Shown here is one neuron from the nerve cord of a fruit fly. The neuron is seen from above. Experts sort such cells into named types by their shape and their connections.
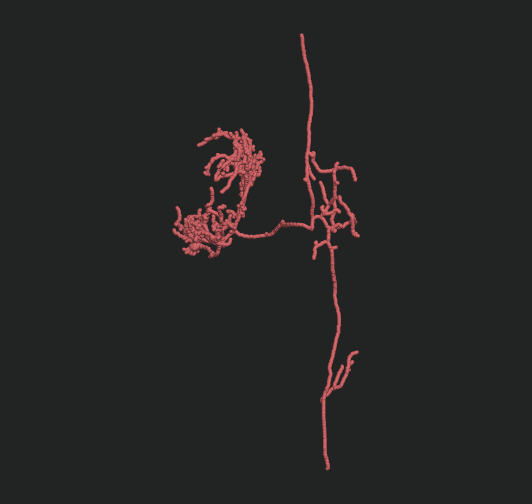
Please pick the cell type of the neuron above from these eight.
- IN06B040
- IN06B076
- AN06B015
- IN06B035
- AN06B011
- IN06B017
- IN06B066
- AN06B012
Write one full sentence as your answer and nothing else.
The neuron is typed under the name AN06B015.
